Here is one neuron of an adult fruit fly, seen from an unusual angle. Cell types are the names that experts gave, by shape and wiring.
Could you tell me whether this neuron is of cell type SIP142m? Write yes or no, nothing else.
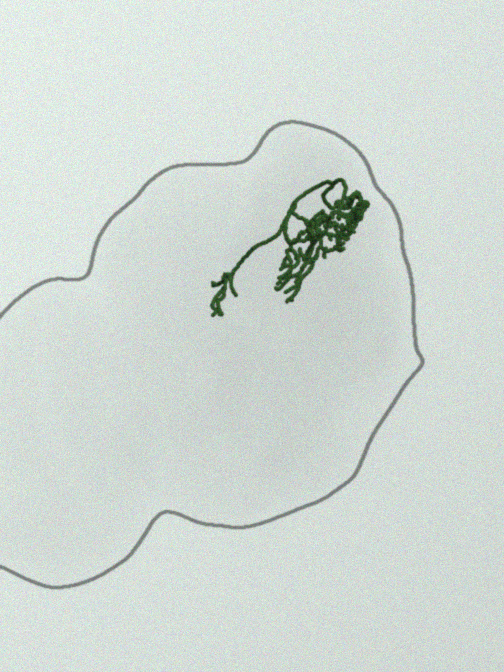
yes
